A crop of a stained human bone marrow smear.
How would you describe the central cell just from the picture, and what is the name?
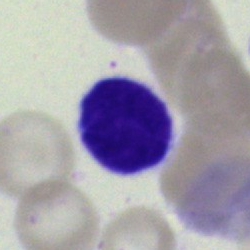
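Starting with the chromatin, it is dense, dark blue-purple and nearly uniform. Next, the cytoplasm is scant, amounting at most to a barely visible thin rim. No granules are present anywhere in the cell. Finally, the surface carries no projections. The central cell is a lymphocyte.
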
